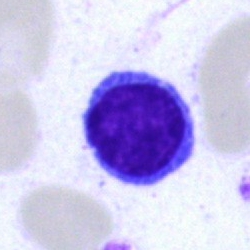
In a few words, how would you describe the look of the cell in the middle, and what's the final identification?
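Chromatin dense and dark purple, clumped and mottled. Cytoplasm a thin rim of deep blue around the nucleus. No granules in the cytoplasm. No vacuoles either. Lymphocyte.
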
